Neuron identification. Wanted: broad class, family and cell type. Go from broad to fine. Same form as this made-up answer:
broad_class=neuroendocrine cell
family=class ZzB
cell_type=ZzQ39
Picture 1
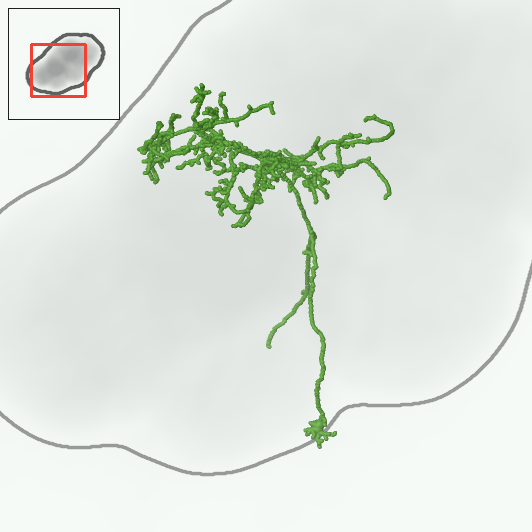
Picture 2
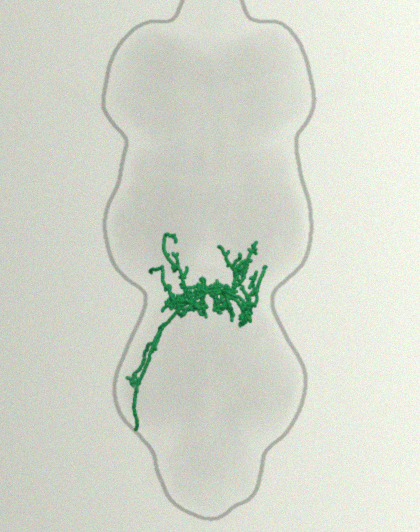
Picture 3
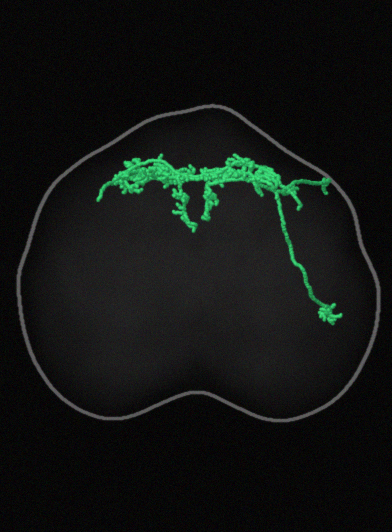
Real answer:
broad_class=motor neuron of the nerve cord
family=hemilineage 08A
cell_type=hi1 MN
